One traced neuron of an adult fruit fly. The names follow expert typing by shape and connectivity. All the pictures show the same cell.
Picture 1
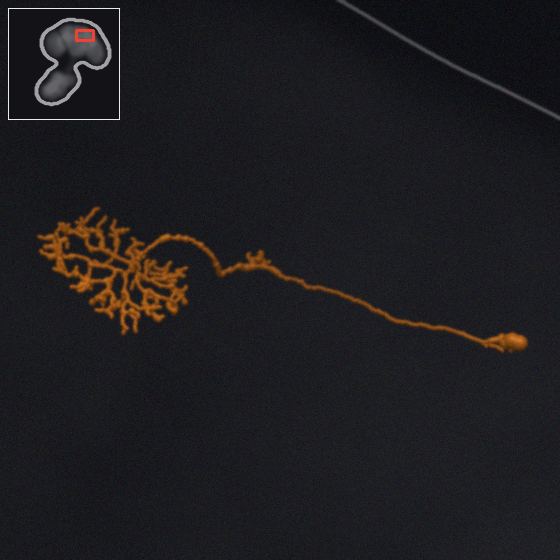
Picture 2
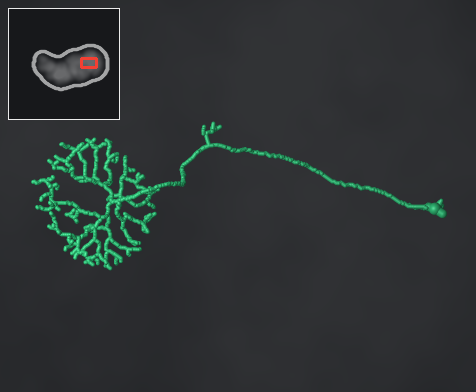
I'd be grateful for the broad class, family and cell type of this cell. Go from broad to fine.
central-brain intrinsic neuron; hemilineage EBa1; ER3w_a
